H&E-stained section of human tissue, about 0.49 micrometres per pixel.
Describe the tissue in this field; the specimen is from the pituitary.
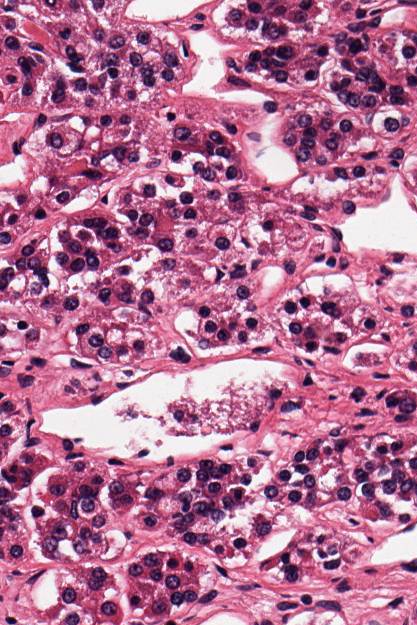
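Let me see: across the whole field, cells sit in nests and short cords, parted by thin strands of pink stroma. Their nuclei look mostly round and dark-staining. Many of these cells have pink, finely granular cytoplasm.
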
